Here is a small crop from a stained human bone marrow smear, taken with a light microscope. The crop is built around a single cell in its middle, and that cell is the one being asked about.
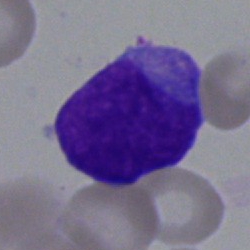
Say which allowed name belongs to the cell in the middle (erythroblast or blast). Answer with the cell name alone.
blast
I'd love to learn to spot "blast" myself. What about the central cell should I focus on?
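Quick look at this blast: the nucleus fills most of the cell, and the cytoplasm is scant.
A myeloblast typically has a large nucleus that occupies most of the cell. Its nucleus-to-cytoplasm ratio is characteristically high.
Both points fit what you see here. The chromatin stains deep violet and looks finely mottled throughout. What cytoplasm there is shows mainly as a pale cap at the upper right. The outline is rounded, though somewhat angular rather than perfectly smooth.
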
